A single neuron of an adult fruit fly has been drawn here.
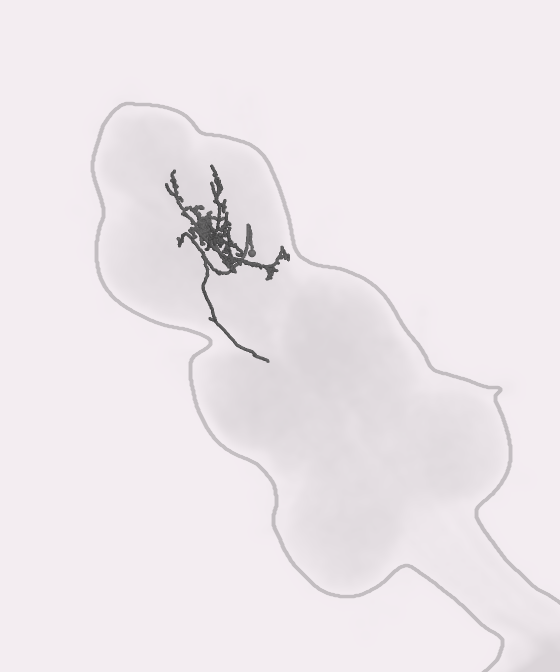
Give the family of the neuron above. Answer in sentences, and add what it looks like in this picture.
The family is hemilineage 23B. This is a nerve-cord intrinsic neuron. The cell body can be seen in the middle of the picture. As drawn here it is taller than it is wide.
